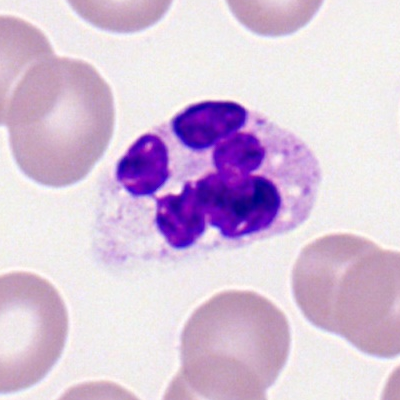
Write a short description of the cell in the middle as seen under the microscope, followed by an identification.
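In outline the cell is an irregular oval, wider than it is tall. Its nuclear lobes show no nucleoli. Fine, faint lilac granules lie in the cytoplasm, with a few small clear vacuoles on the right side. This is a segmented neutrophil.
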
